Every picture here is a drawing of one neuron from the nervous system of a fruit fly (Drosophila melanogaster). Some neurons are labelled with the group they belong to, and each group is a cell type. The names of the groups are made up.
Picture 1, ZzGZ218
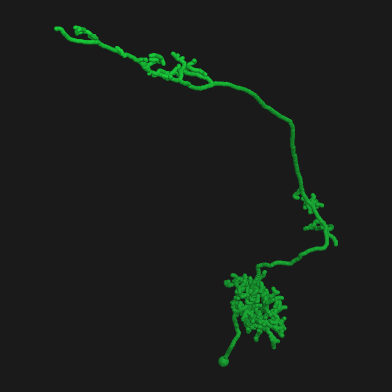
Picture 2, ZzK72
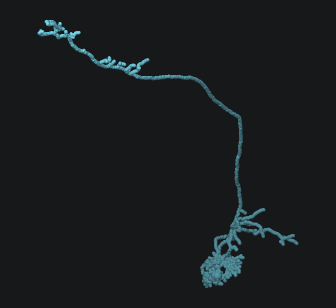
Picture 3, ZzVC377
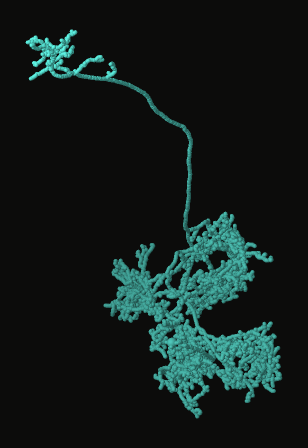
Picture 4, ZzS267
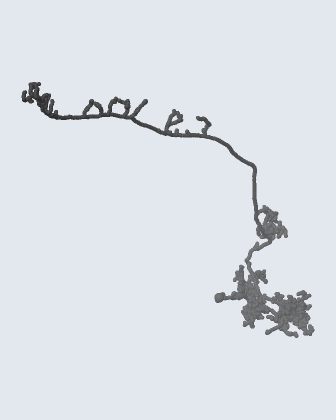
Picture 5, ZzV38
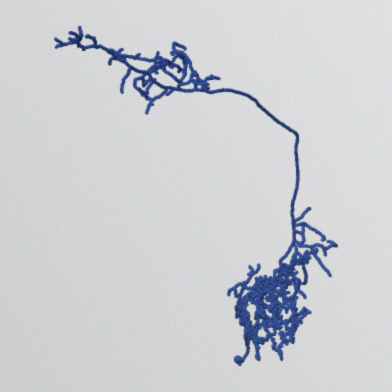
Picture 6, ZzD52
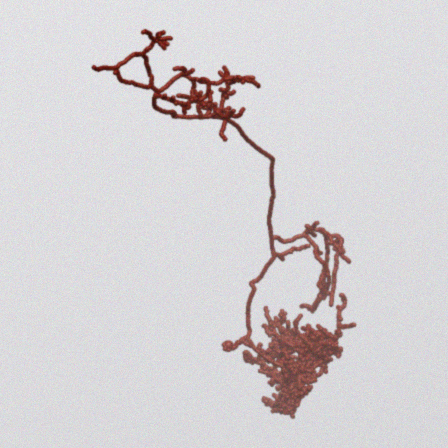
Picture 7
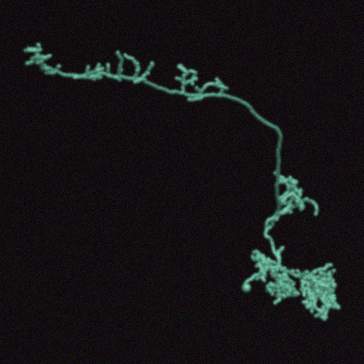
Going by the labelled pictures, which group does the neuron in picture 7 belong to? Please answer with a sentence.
It belongs to ZzS267.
